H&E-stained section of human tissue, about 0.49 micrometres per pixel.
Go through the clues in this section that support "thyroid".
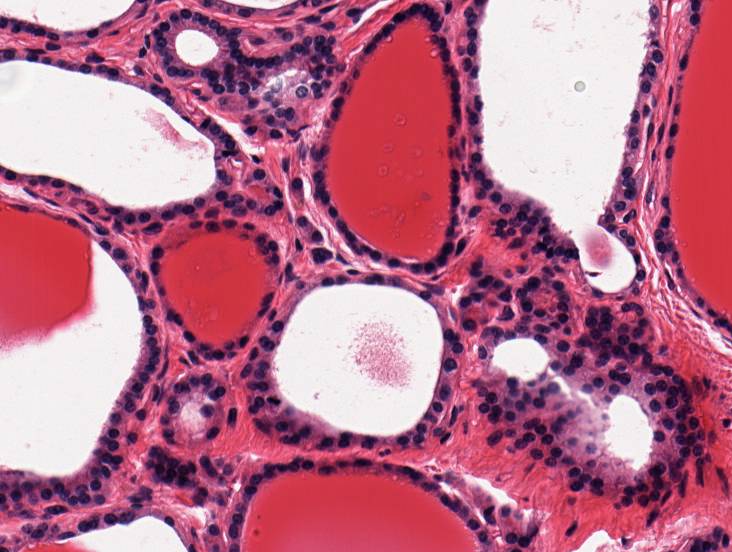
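Thyroid section.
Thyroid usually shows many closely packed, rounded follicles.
Here, round to oval follicles are packed closely, their size widely varying.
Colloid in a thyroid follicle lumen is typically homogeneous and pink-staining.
Several follicles, at upper centre, left edge and bottom, hold homogeneous deep red colloid.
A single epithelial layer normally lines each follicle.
Lining here is one layer of low cuboidal cells, nuclei small, round, dark and uniform.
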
